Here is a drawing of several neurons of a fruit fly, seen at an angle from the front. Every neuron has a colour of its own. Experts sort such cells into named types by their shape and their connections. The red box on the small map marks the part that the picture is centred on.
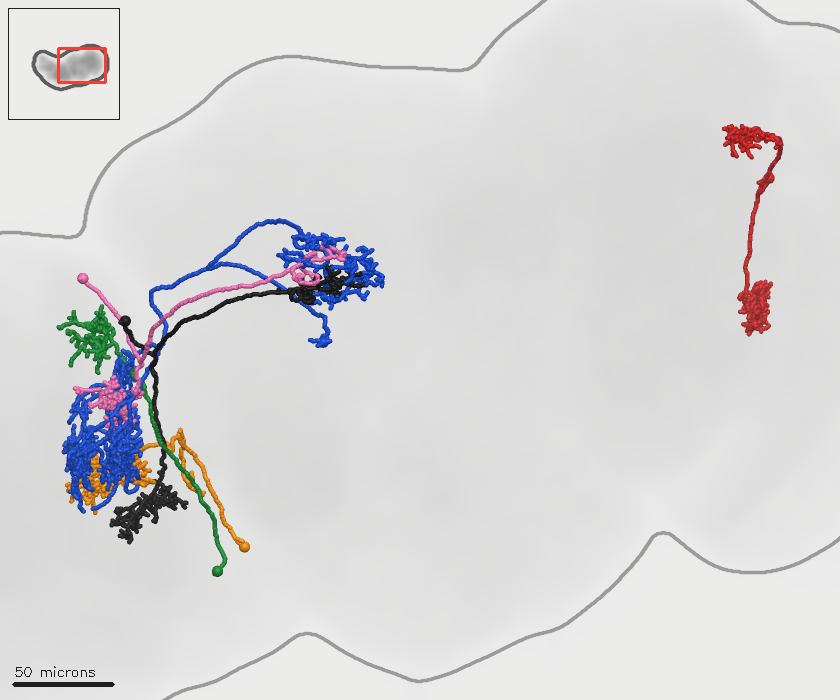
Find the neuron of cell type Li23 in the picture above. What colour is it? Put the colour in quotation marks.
"orange"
